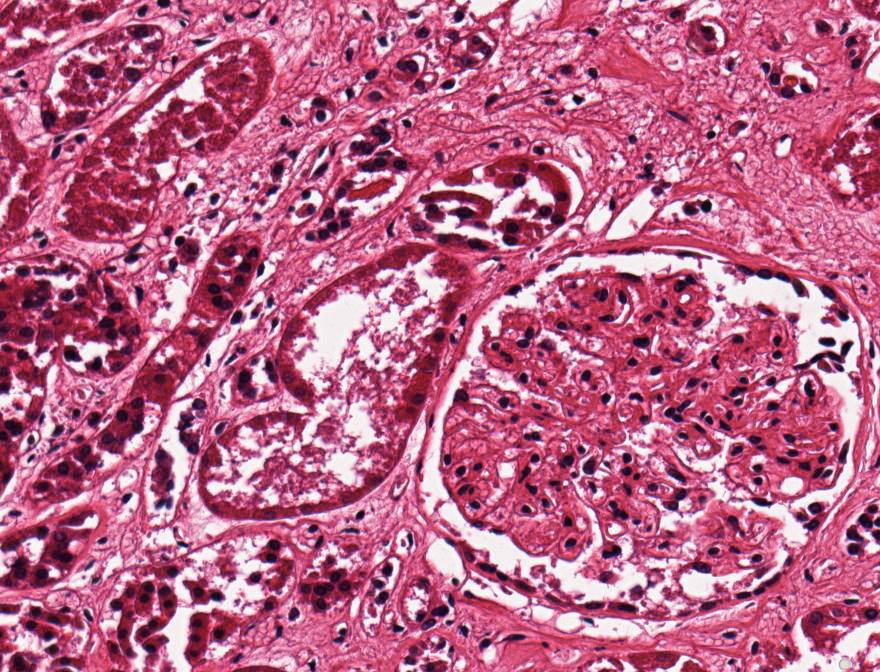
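Renal cortex, haematoxylin and eosin stain. A single rounded glomerulus occupies the right-centre and lower right of the field. Around most of its edge, a narrow clear space separates the glomerular tuft from its thin surrounding capsule. The tuft is divided into lobules holding many small dark nuclei. Tubules across the left and lower parts of the field are lined by cells with deep pink granular cytoplasm.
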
